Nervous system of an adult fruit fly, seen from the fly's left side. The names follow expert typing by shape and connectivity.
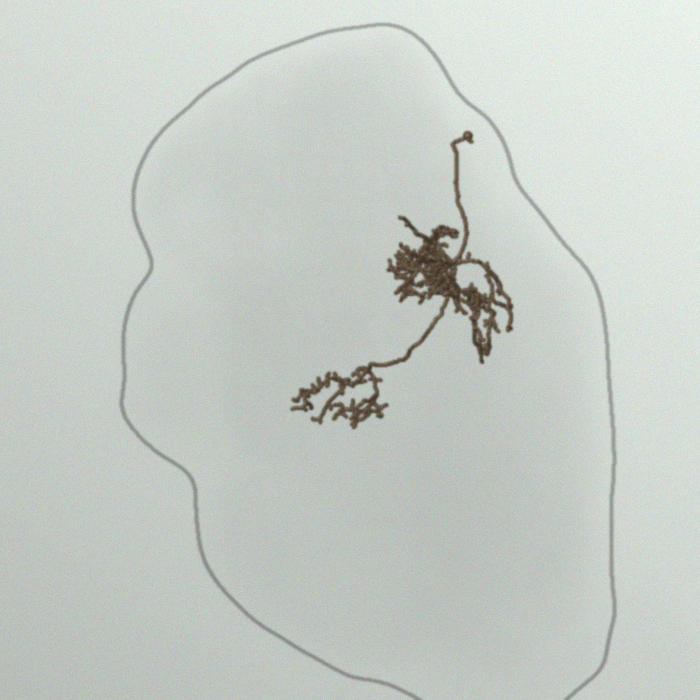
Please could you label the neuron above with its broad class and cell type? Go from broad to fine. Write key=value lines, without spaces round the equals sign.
broad_class=central-brain intrinsic neuron
cell_type=IB031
